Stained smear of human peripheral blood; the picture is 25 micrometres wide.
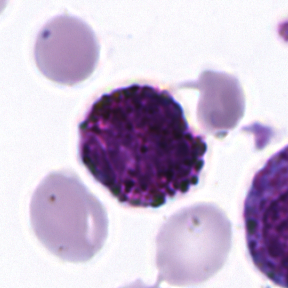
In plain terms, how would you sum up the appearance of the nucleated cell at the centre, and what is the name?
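Near-round outline. Dark purple-black granules fill the entire cell, lying over the nucleus so its shape cannot be made out. No pale, granule-free rim of cytoplasm around the cell. This is a basophil.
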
